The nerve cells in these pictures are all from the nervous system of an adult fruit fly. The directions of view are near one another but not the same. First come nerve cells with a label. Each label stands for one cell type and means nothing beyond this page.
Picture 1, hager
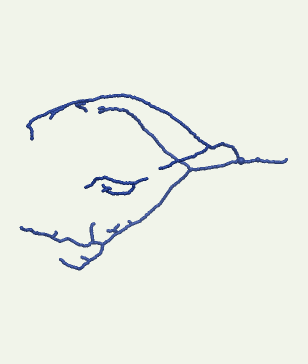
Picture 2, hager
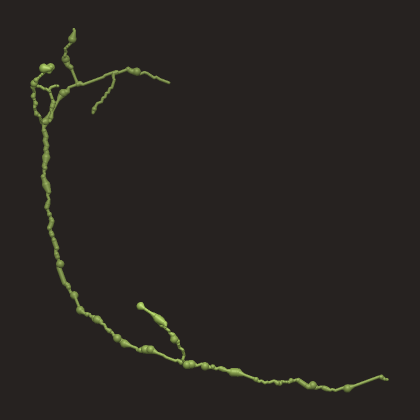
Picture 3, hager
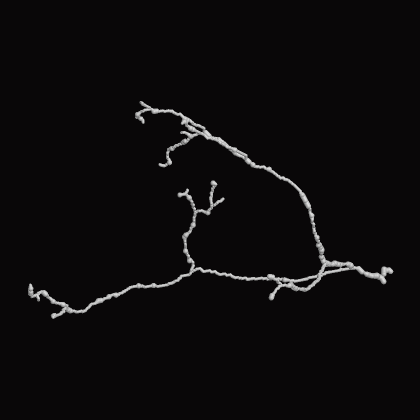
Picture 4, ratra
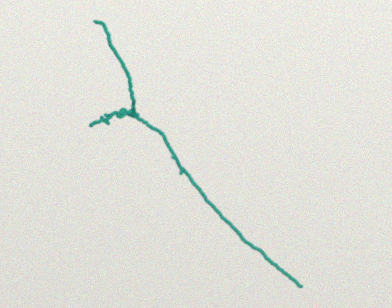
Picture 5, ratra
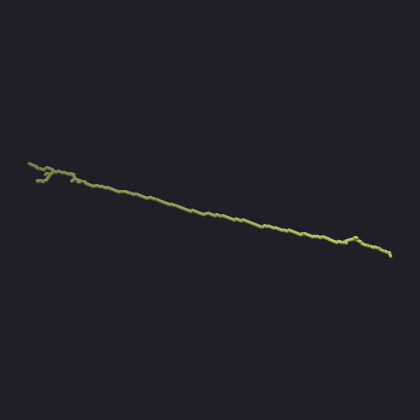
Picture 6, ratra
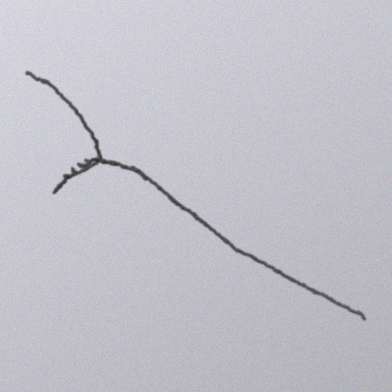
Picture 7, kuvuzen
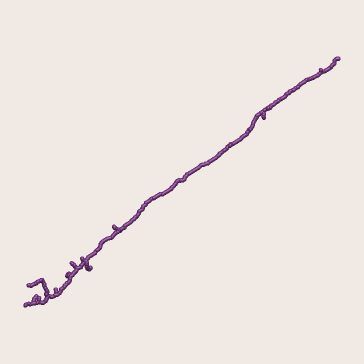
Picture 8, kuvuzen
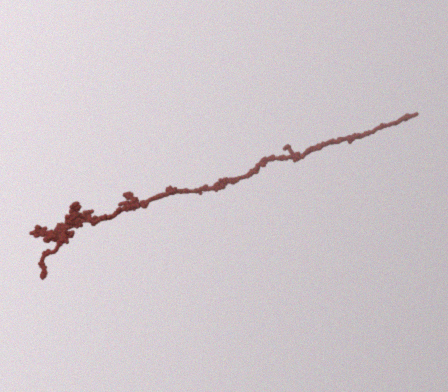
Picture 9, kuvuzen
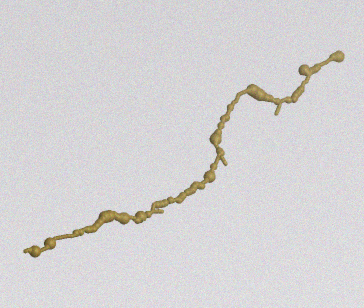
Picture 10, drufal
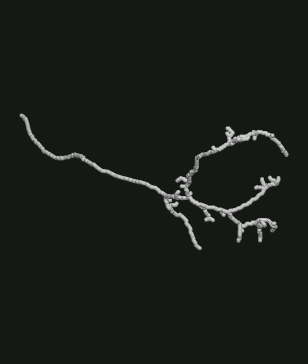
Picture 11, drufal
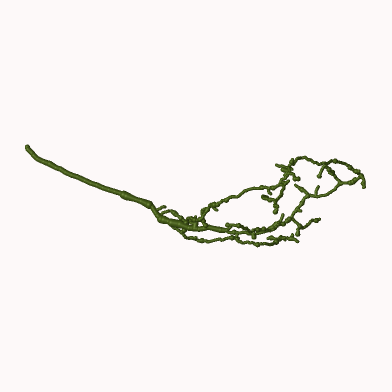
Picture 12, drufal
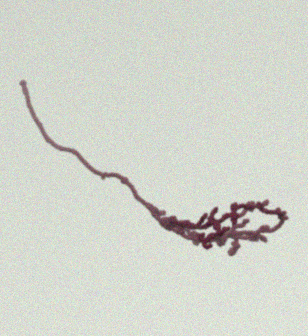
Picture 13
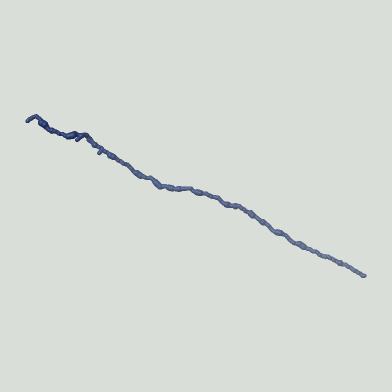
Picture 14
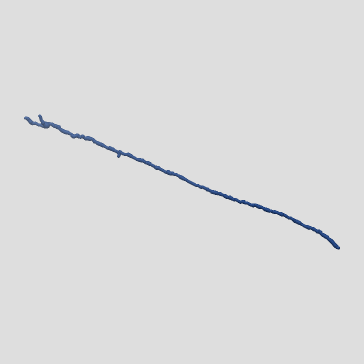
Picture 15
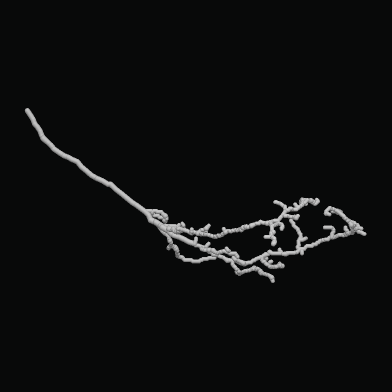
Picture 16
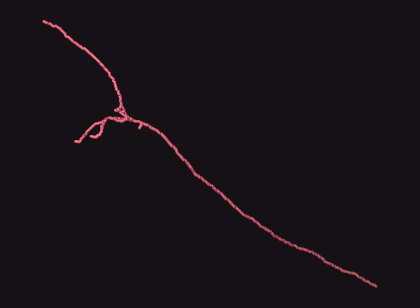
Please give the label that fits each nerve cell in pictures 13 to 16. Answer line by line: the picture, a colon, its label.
13: kuvuzen
14: ratra
15: drufal
16: ratra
